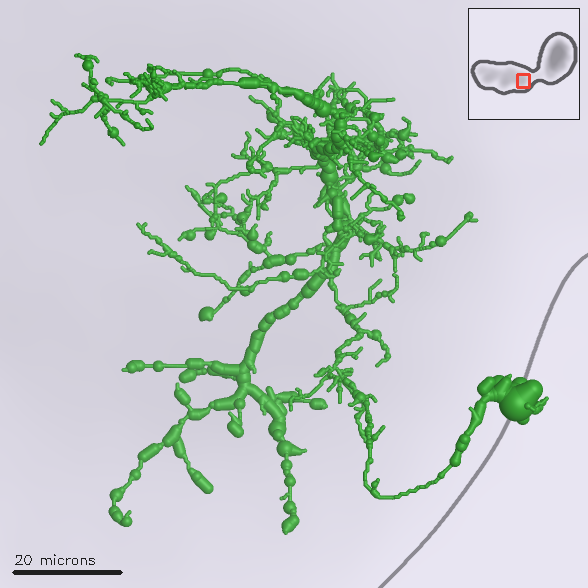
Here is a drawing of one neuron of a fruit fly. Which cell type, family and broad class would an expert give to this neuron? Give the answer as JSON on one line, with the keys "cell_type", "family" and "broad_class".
{"cell_type": "IN13A051", "family": "hemilineage 13A", "broad_class": "nerve-cord intrinsic neuron"}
